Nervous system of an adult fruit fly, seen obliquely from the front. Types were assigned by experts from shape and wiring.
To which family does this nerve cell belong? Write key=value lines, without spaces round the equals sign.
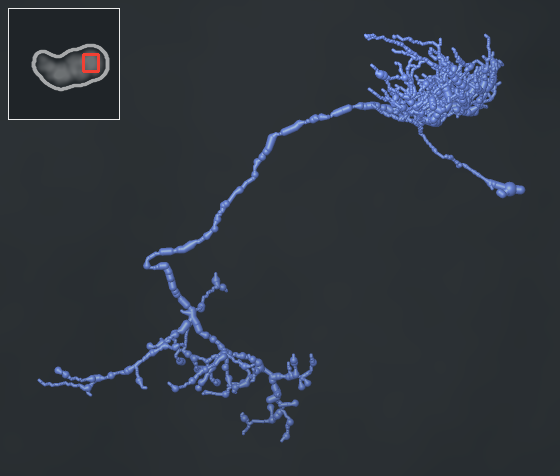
family=hemilineage AOTUv3_dorsal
